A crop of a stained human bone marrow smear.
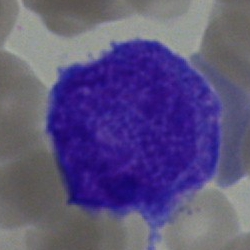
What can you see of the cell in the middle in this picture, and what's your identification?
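The outline, roughly round yet irregular and slightly ragged, has a narrow tail-like projection extending down from the bottom. Small fine projections fringe parts, especially upper left and lower right. Nearly the whole cell stains deep purple, leaving no clear paler rim. This is a blast.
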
